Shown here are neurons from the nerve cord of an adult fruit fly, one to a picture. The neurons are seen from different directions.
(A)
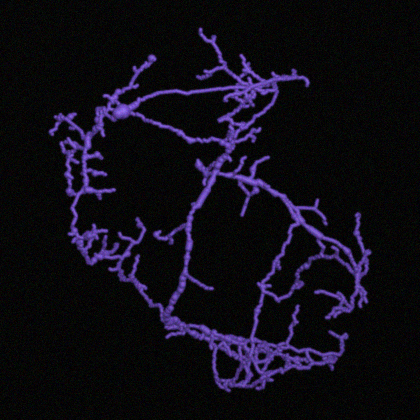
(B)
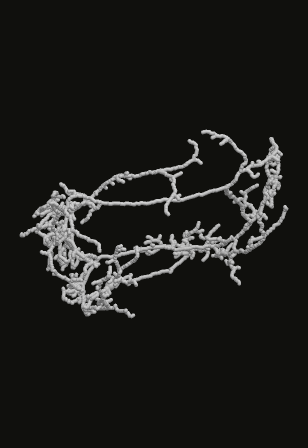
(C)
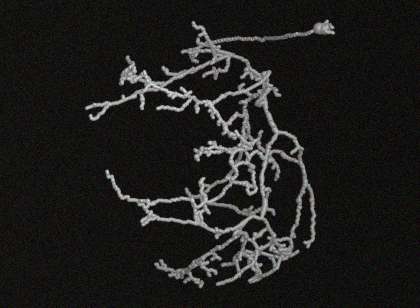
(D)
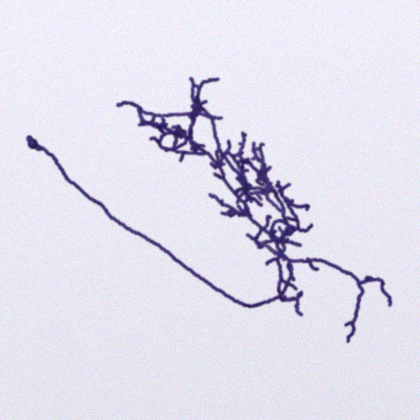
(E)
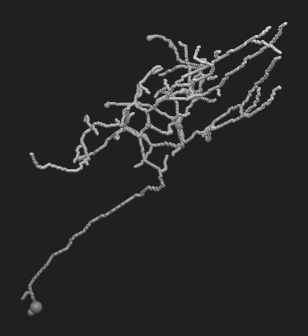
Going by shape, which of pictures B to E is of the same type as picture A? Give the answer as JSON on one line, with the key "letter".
{"letter": "C"}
